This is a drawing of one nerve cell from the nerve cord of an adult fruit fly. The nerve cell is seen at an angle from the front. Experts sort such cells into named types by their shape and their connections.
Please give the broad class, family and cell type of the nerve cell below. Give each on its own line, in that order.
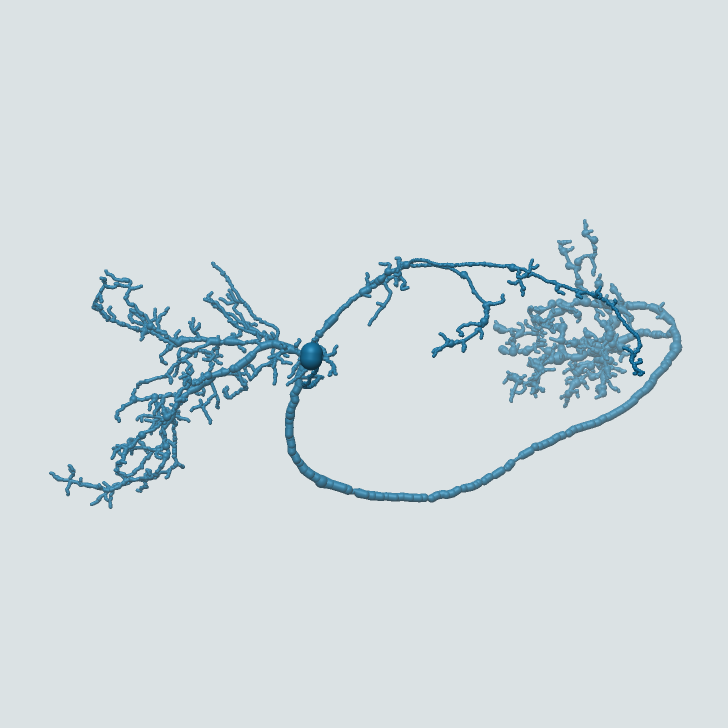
nerve-cord intrinsic neuron
hemilineage 01A
IN01A035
